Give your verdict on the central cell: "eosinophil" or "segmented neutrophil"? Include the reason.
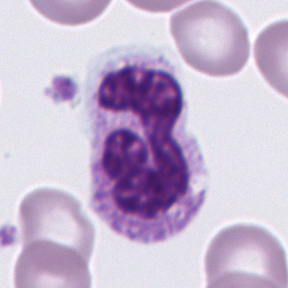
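That one's a segmented neutrophil, not an eosinophil.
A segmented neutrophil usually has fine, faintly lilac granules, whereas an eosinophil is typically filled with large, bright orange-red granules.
Here the granules scattered through the pale lilac cytoplasm are fine and violet-pink, and that settles it. Beyond that, the outline is oval and taller than it is wide, and the chromatin is dark purple and coarsely clumped.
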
